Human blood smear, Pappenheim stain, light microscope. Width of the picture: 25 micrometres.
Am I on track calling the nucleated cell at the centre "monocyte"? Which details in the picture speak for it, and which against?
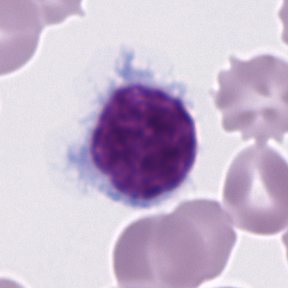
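The nucleated cell at the centre has an edge broken up into many fine, hair-like projections of cytoplasm, most prominent along its top and left sides. Its cytoplasm is pale blue and contains no visible granules. The nucleus is round in outline, measures about 10 micrometres across and shows no visible nucleolus. None of the surrounding red cells touches it.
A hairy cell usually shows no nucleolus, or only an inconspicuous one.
The absence of a visible nucleolus therefore agrees with hairy cell.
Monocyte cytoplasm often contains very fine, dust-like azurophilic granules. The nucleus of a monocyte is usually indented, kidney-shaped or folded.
Both the granule-free cytoplasm and the round nucleus of this cell speak against monocyte. The name monocyte does not fit: the cell is a hairy cell.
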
